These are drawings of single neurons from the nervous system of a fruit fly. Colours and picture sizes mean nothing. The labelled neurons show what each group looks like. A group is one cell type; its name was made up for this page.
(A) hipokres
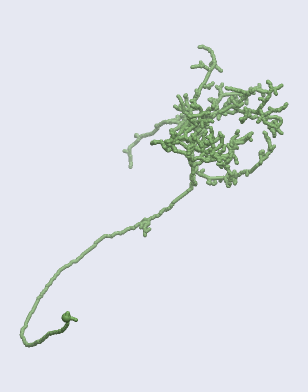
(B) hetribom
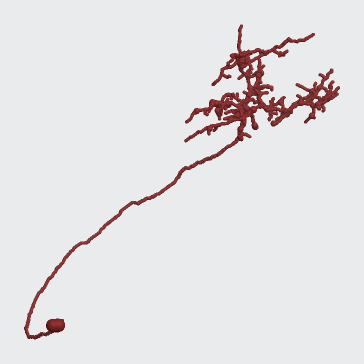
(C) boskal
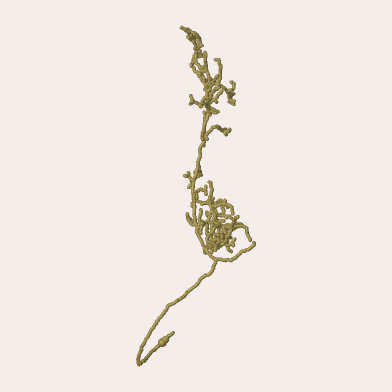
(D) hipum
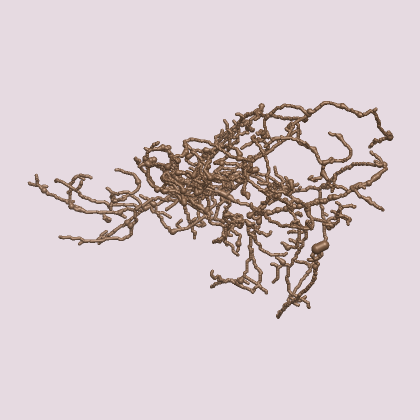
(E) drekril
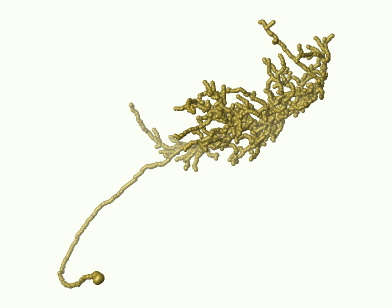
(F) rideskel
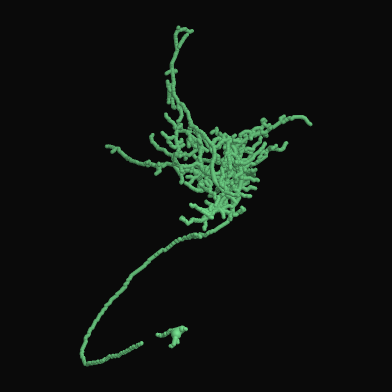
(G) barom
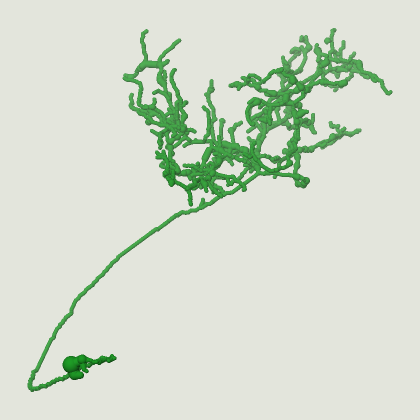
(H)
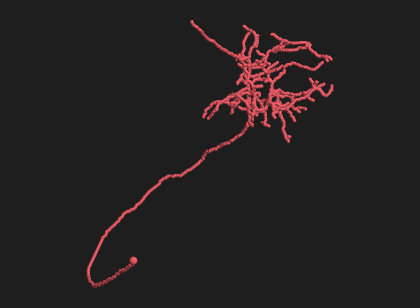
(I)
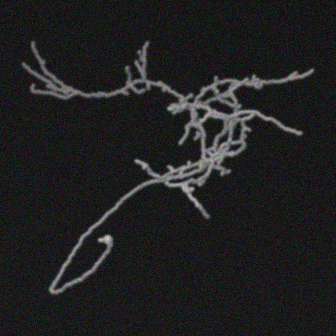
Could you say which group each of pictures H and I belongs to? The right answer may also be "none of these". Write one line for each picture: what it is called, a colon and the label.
H: hetribom
I: none of these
